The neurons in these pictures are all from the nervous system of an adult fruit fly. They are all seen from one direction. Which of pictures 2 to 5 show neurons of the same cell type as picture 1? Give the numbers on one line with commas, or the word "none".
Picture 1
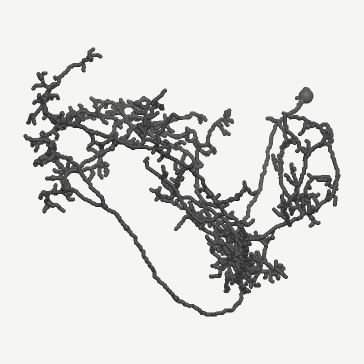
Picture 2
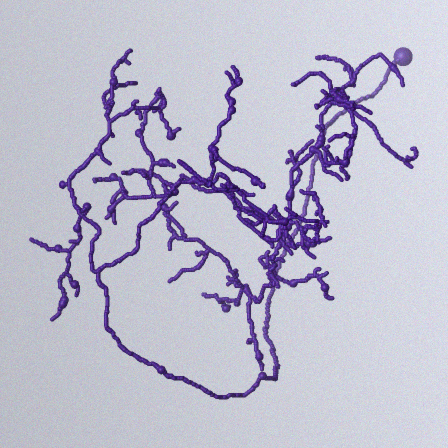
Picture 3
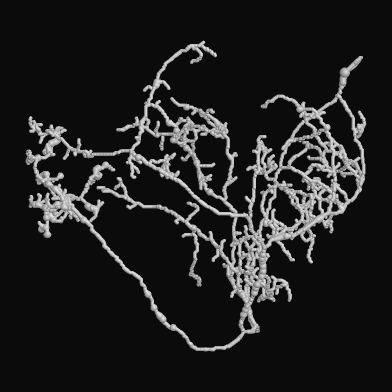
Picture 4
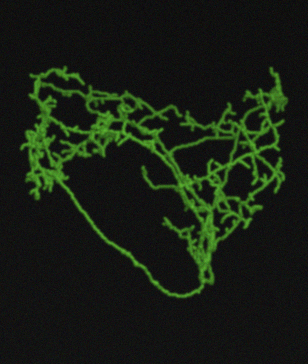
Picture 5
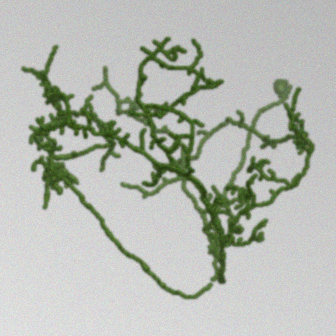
3, 4, 5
